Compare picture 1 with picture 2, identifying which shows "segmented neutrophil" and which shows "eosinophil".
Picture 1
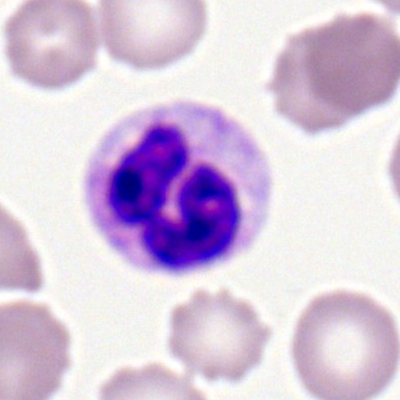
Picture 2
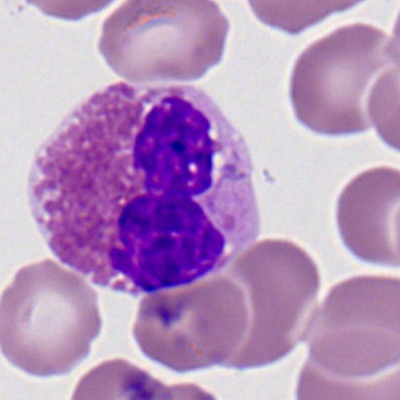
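Segmented neutrophil in picture 1; eosinophil in picture 2. Granules: the neutrophil's moderate rim of pale pinkish-lilac cytoplasm holds only fine, faint pinkish granules; the eosinophil's cytoplasm is packed with coarse pink-red granules on the left, pale lilac with few granules to the right of the nucleus.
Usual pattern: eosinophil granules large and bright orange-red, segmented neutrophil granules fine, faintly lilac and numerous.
Outline: round and smooth in the neutrophil, roughly round in the eosinophil. Shared: dark purple clumped chromatin, coarsely so in the neutrophil, dense in the eosinophil; no nucleoli in either.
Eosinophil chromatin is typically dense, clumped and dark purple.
Also: no vacuoles in the neutrophil; red cells touch the lower edge of the eosinophil.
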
